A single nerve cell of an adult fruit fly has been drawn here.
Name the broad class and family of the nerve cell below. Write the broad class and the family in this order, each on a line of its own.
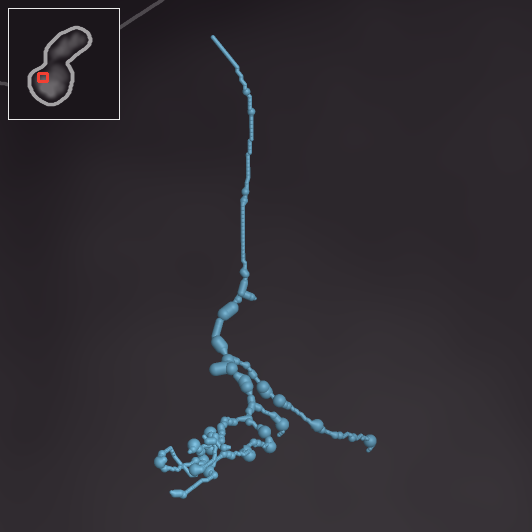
sensory neuron entering the brain
class mechanosensory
